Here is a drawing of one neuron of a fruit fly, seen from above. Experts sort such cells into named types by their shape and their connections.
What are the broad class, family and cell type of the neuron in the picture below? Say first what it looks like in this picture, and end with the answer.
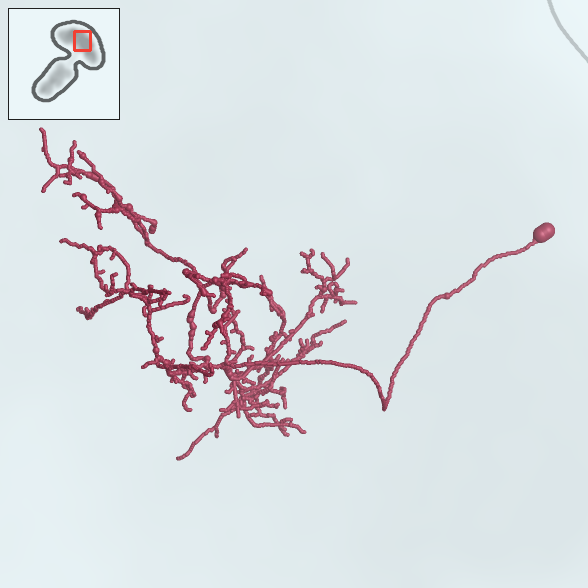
It is in the brain and does not reach the nerve cord. Its cell body lies on the right of the picture. Dozens of branch ends can be seen. This is a central-brain intrinsic neuron. Its family is hemilineage PSa1. The cell type is VES019.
